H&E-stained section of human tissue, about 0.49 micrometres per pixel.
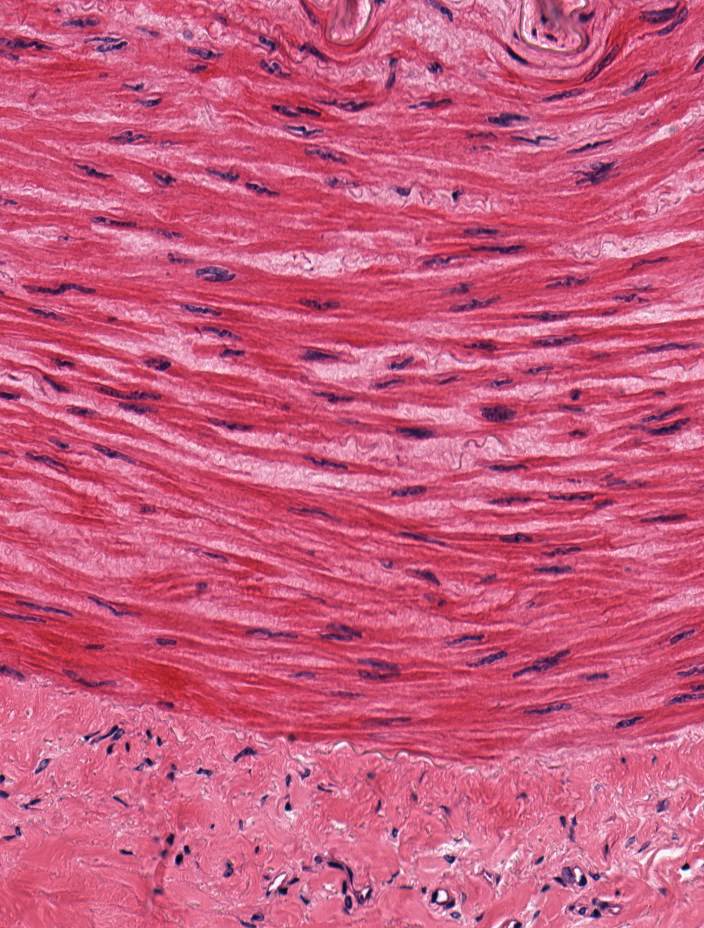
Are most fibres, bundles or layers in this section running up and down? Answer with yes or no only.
No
